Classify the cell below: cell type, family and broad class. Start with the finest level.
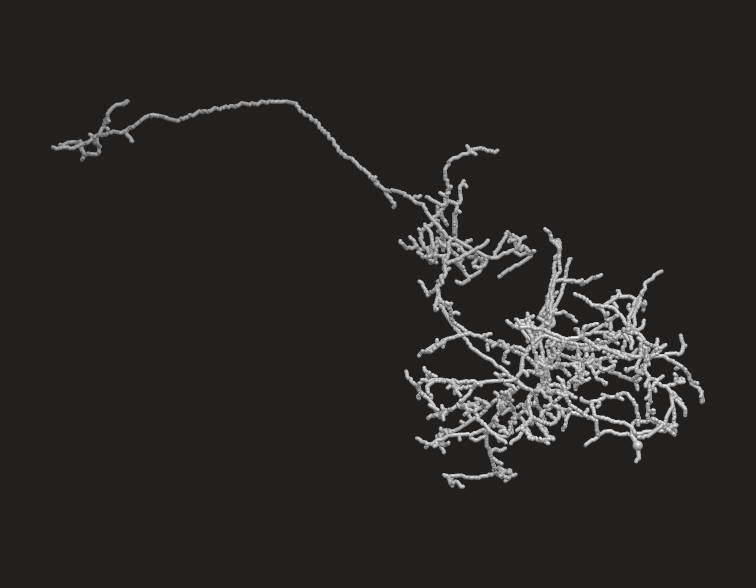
CB3466; hemilineage VLPl2_medial; central-brain intrinsic neuron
